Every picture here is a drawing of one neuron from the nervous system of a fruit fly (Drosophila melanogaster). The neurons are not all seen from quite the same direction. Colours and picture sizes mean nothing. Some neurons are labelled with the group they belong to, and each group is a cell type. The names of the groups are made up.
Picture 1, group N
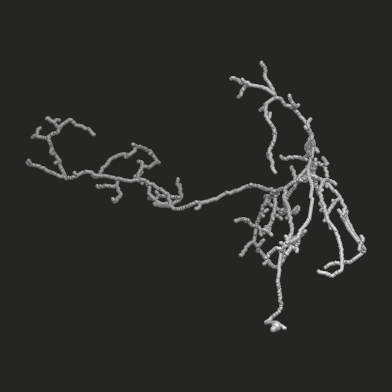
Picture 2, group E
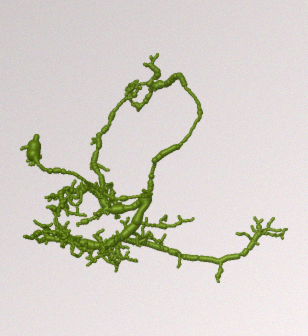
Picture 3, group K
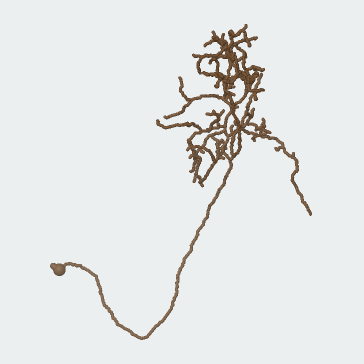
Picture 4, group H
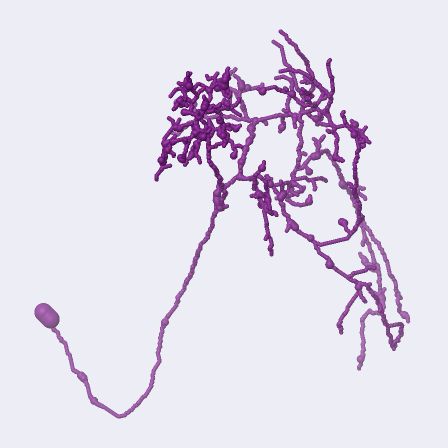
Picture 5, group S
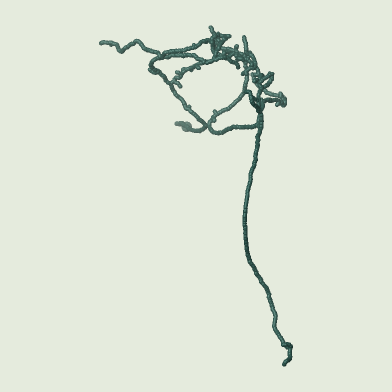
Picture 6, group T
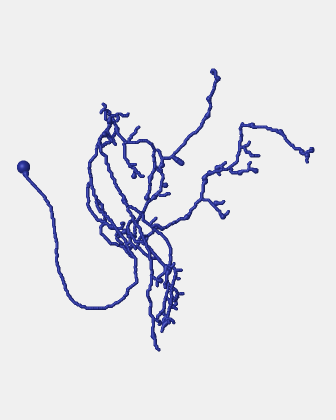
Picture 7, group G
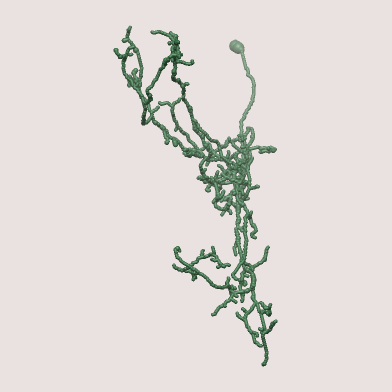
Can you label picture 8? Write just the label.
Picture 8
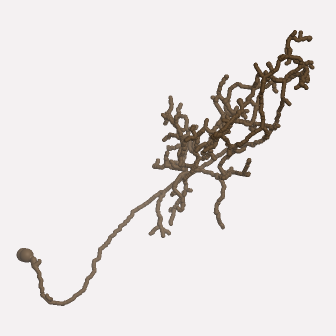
group K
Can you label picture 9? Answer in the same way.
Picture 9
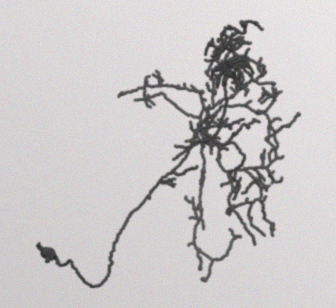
group H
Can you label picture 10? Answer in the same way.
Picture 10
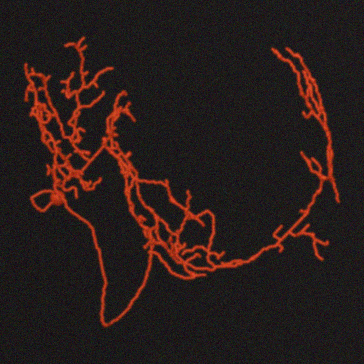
group T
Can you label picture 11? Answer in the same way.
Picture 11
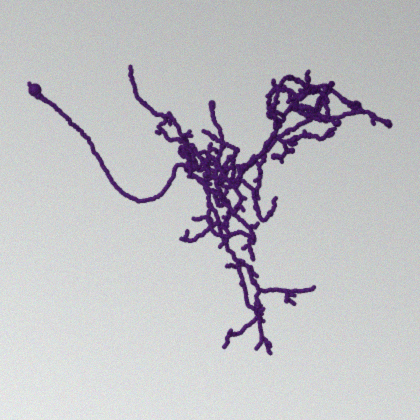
group G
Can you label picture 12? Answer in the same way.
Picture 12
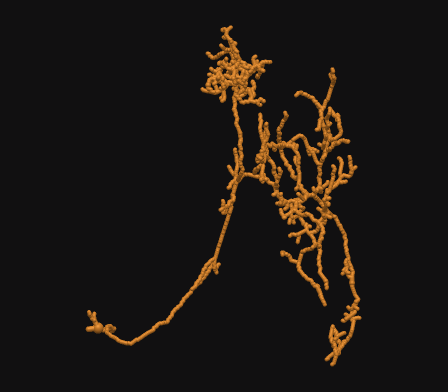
group H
